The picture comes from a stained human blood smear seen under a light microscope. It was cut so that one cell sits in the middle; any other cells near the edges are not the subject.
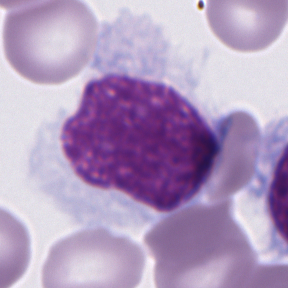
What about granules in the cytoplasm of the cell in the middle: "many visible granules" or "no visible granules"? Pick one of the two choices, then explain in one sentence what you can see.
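No visible granules. No granules can be seen in the cytoplasm.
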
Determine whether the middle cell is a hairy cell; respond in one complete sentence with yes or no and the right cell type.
Yes, it is a hairy cell that occupies the centre of the crop.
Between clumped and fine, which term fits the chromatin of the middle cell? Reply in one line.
The chromatin is delicate and fine, lacking coarse clumping entirely.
